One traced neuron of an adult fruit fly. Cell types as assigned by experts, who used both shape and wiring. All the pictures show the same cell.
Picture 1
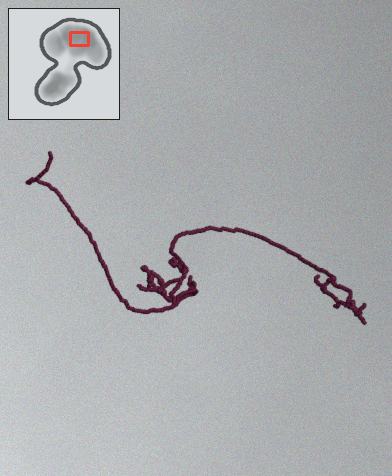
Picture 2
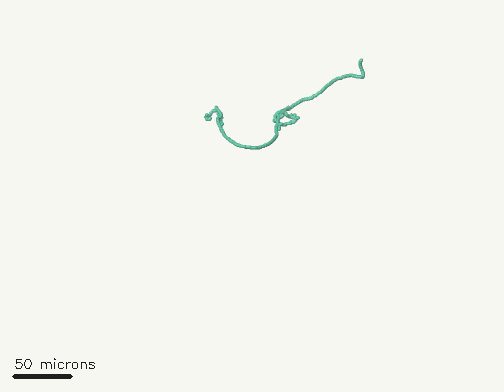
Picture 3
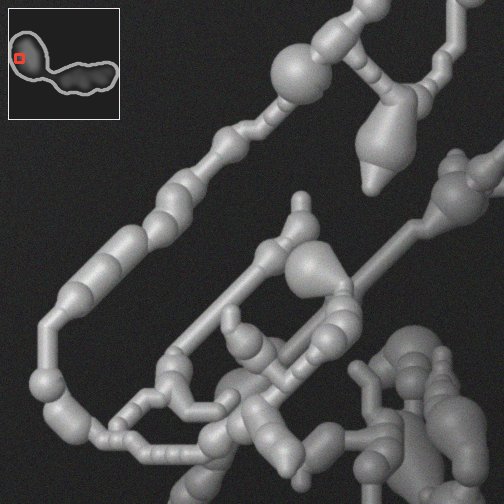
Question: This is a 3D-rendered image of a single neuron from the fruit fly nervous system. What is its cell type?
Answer: ORN_VC5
